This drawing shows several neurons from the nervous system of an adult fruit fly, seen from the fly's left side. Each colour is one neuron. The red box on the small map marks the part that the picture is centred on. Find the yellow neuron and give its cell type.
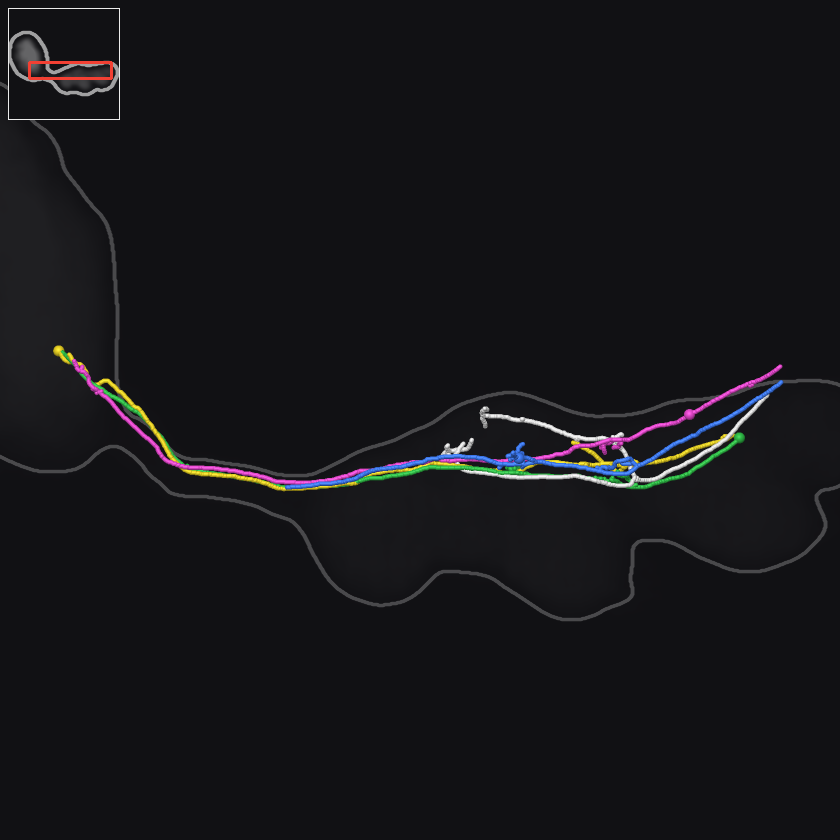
SApp08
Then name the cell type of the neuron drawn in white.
SNpp35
